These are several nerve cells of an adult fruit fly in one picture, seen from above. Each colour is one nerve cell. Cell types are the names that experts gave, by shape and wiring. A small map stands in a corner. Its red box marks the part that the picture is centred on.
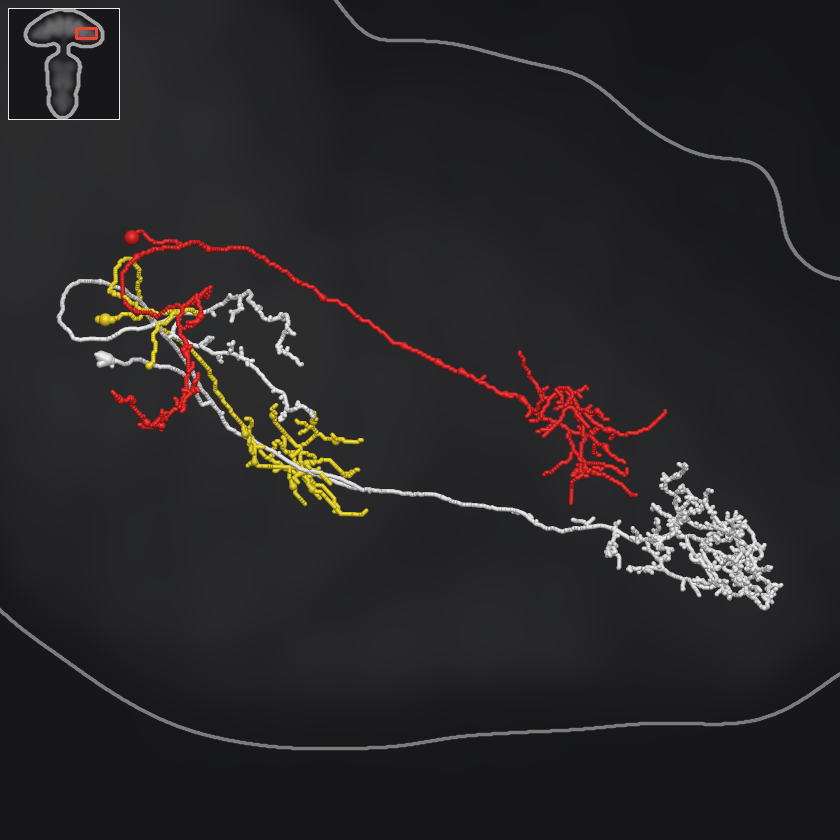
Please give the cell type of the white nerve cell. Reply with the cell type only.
MeLo4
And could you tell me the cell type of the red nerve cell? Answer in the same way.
MeVP10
